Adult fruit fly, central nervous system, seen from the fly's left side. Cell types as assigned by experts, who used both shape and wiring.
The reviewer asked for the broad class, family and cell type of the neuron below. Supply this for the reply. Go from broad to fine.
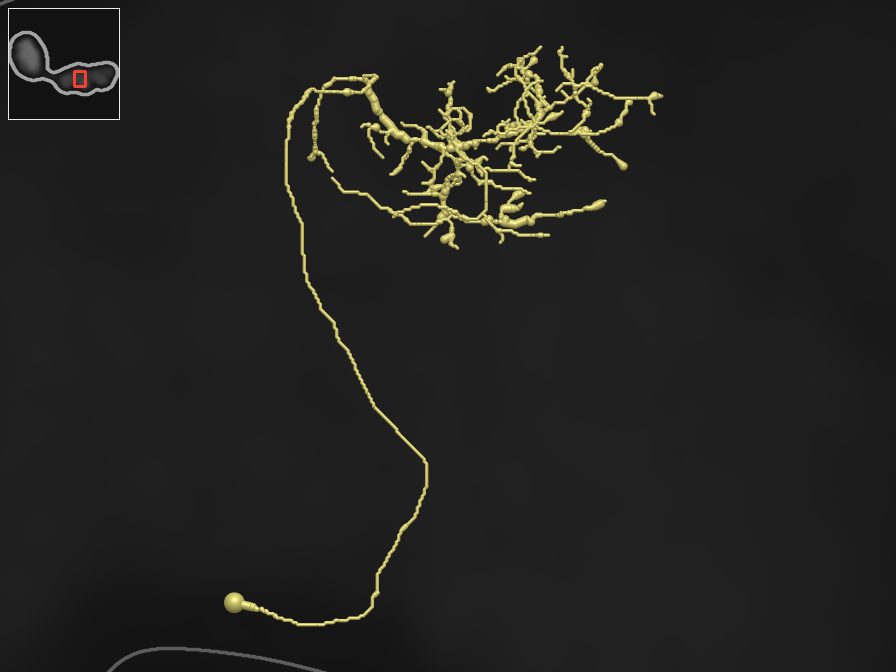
nerve-cord intrinsic neuron; hemilineage 02A; IN02A049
